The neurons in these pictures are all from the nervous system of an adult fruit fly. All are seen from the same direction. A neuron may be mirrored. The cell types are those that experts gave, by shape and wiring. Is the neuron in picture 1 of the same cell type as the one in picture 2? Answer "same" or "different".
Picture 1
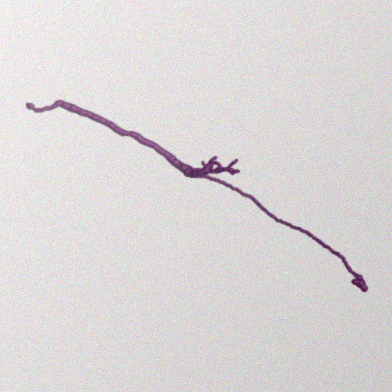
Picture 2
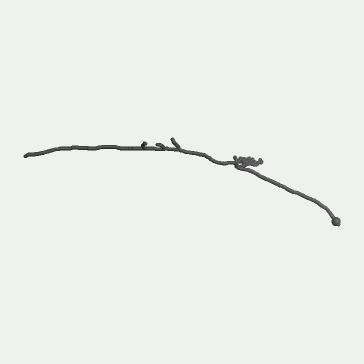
different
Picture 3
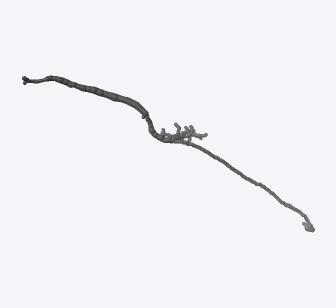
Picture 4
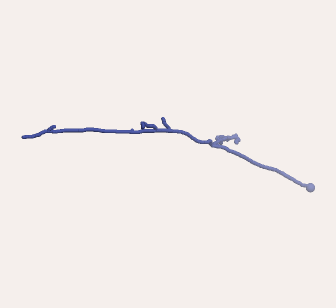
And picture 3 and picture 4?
different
